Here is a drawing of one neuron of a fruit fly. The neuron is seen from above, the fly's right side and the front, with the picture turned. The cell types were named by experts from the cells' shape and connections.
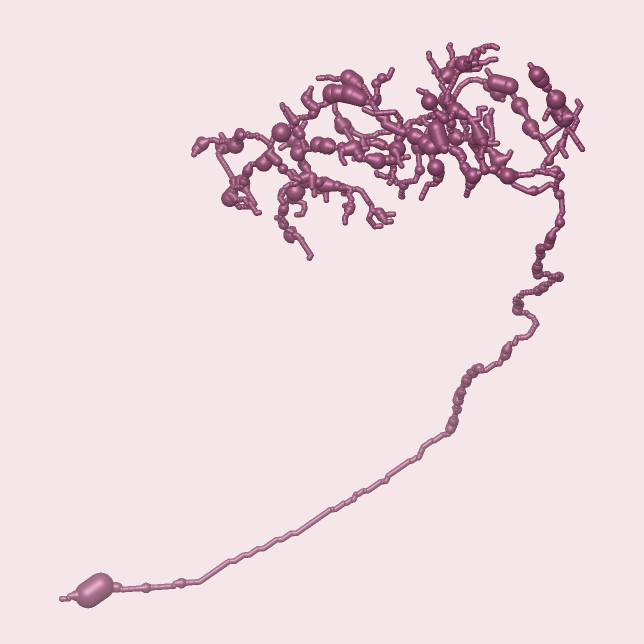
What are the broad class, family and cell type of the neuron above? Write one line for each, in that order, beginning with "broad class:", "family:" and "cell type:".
broad class: optic-lobe intrinsic neuron
family: Li
cell type: Li34a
